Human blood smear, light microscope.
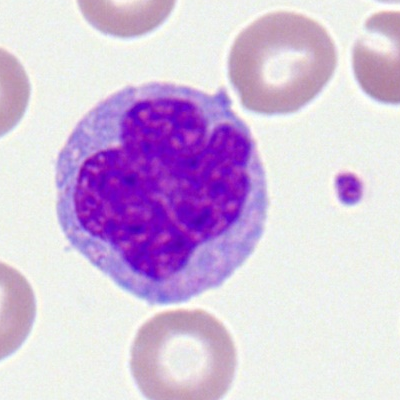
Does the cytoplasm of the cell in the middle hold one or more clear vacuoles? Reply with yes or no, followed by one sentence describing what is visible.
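No. No clear vacuoles are seen in the cytoplasm.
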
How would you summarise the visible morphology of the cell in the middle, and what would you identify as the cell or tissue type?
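Let's begin with the overall shape: the outline is roughly round. Now look at the nucleus, which fills most of the cell. It is irregular, with several folds or indentations along its upper and right edges. All the way around it runs a moderate rim of cytoplasm. Putting that together, this is a monocyte.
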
